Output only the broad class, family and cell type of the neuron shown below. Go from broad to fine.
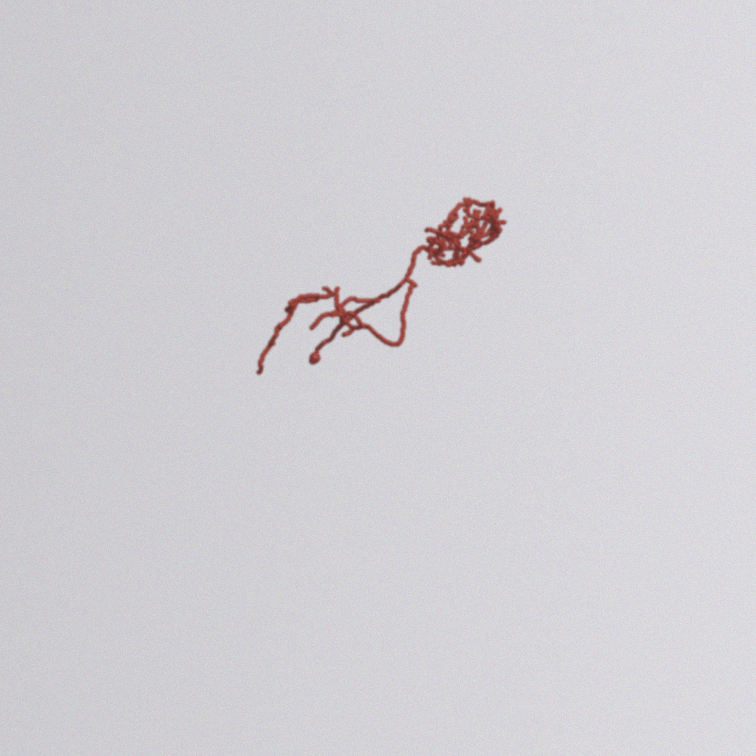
central-brain intrinsic neuron; hemilineage VLPl2_posterior; LHAV2b7_b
